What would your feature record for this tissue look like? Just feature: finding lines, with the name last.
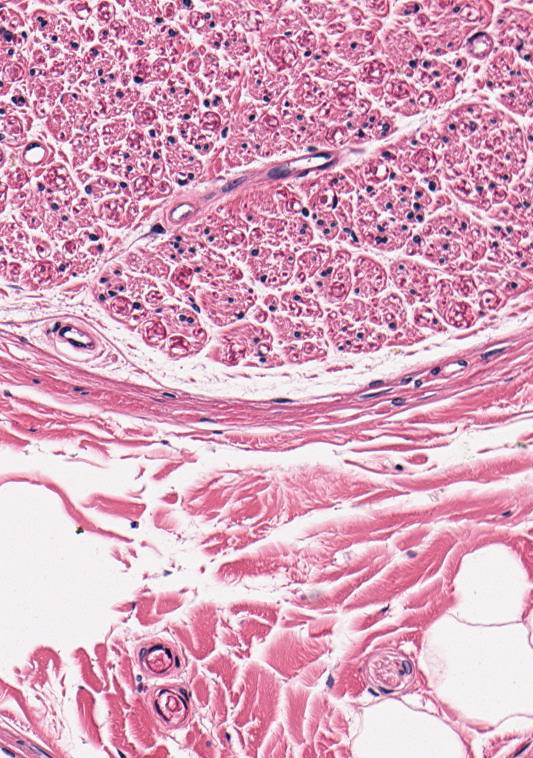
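Nuclei: small, dark, oval, scattered between the fibres throughout the bundle
Border below: flattened cells, elongated nuclei parallel to its edge
Vessel: a small thin-walled one, crossing diagonally from centre toward upper right
Lower half: thick pink collagen bundles, clear clefts between
Name: tibial nerve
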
